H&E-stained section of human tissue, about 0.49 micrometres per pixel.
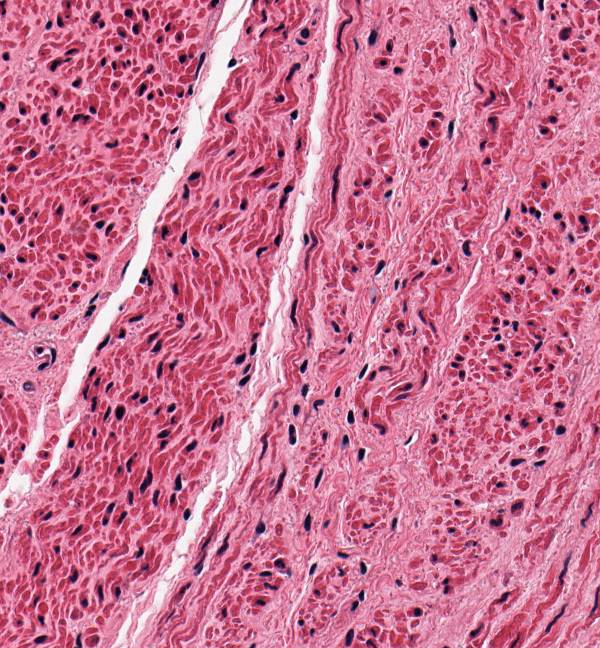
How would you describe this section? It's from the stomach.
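In the central band, smooth muscle cells run obliquely, roughly parallel to the white clefts. Longitudinally cut cells have elongated, cigar-shaped, dark, centrally placed nuclei. Transversely cut cells form small rounded to polygonal pink profiles, only some with a central round nucleus. Thin strands of paler pink connective tissue separate the muscle bundles, most evidently in the right half.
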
